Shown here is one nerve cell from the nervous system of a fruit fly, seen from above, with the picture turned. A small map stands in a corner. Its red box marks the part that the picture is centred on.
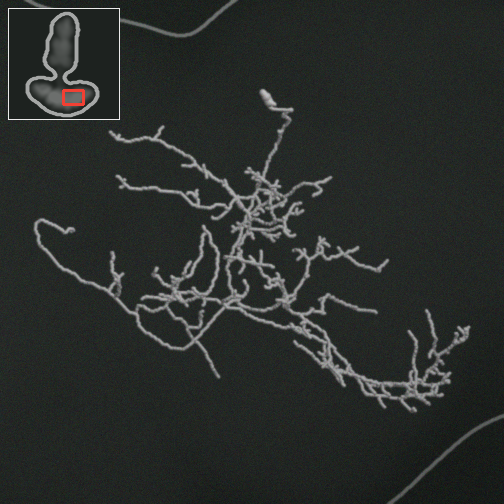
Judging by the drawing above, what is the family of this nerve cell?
hemilineage DL1_ventral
